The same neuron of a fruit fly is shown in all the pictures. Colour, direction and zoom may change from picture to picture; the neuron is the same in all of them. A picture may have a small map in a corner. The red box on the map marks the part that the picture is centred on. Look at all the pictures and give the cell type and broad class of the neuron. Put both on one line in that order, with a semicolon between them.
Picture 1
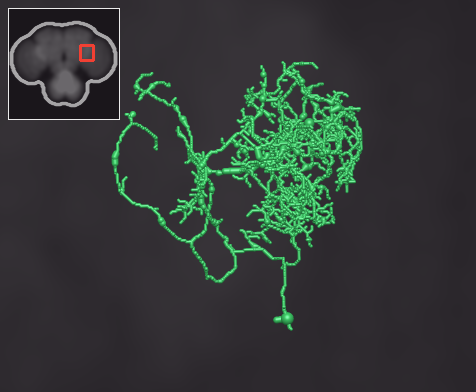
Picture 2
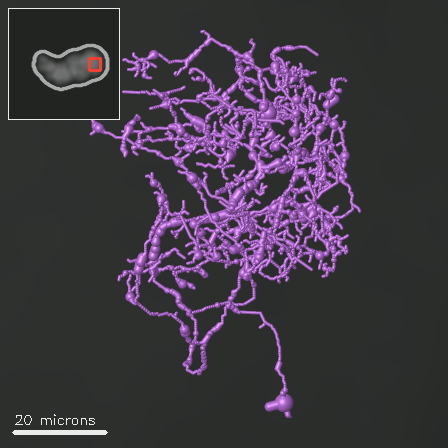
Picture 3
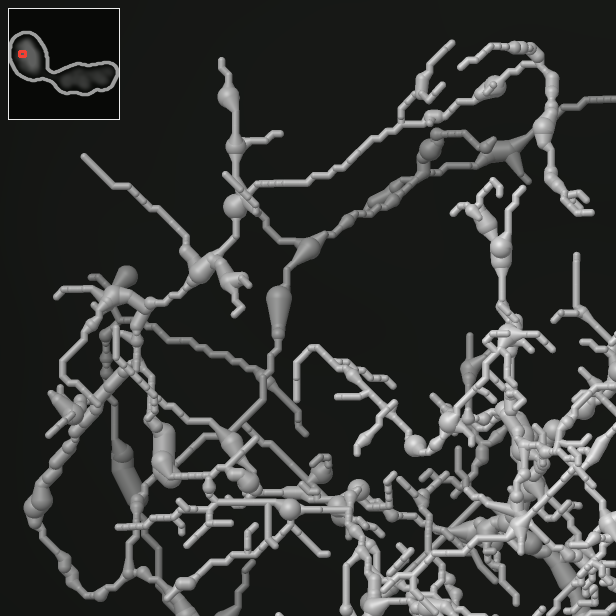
AVLP373; central-brain intrinsic neuron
